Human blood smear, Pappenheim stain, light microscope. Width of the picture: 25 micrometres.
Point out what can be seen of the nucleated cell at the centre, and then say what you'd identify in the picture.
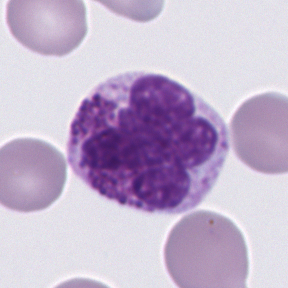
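A cell about 13 micrometres across with a round, smooth outline. Coarse dark purple granules are crowded mainly on its left side. Nuclear chromatin is dark purple and coarsely clumped; no nucleoli are visible. Name: basophil.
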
